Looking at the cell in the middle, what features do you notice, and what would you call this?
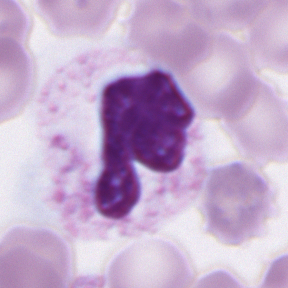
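There's plenty of cytoplasm here, almost colourless, with more of it lying to the left of the nucleus than to its right. Small pink granules are scattered through it, spaced apart with clear cytoplasm in between. That one's a segmented neutrophil.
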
